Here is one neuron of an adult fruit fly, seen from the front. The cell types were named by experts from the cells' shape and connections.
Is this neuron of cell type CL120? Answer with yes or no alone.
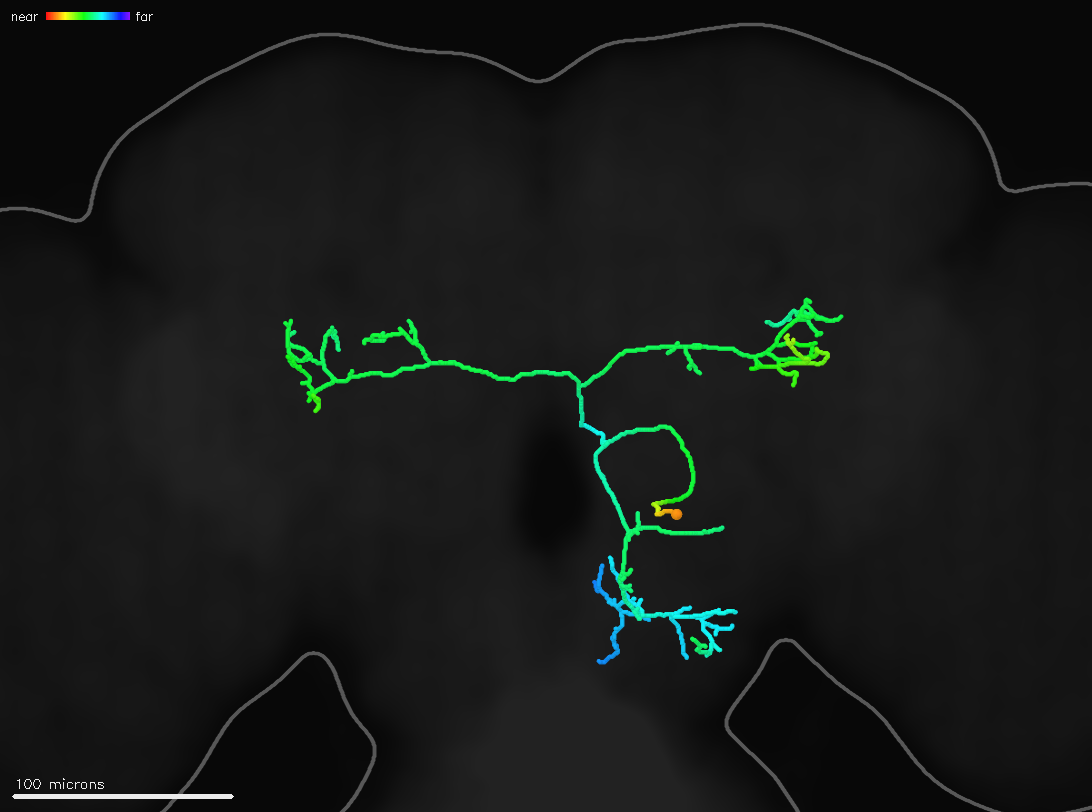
yes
